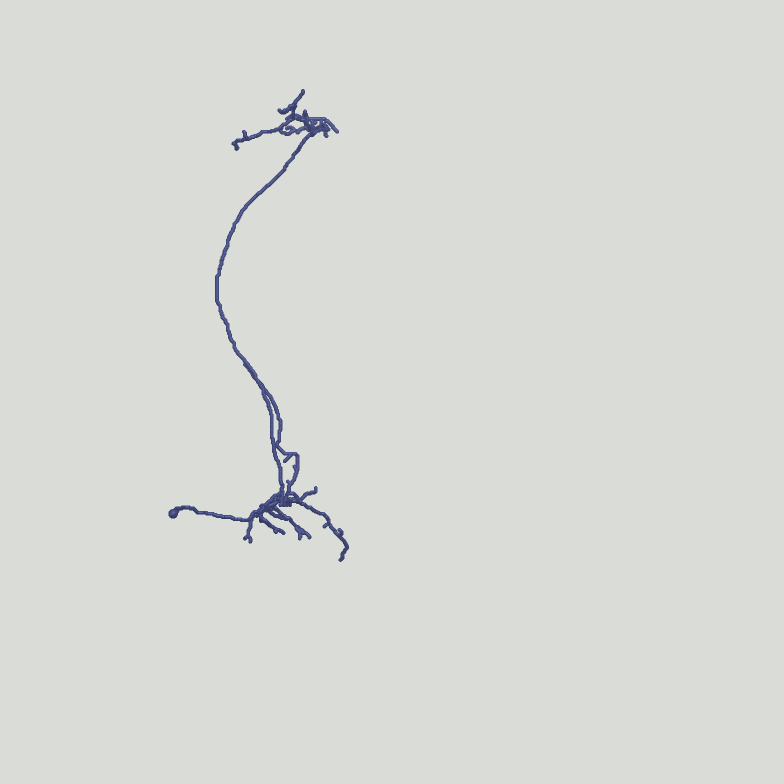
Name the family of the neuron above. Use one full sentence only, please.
By its family, the neuron is hemilineage FLAa2.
